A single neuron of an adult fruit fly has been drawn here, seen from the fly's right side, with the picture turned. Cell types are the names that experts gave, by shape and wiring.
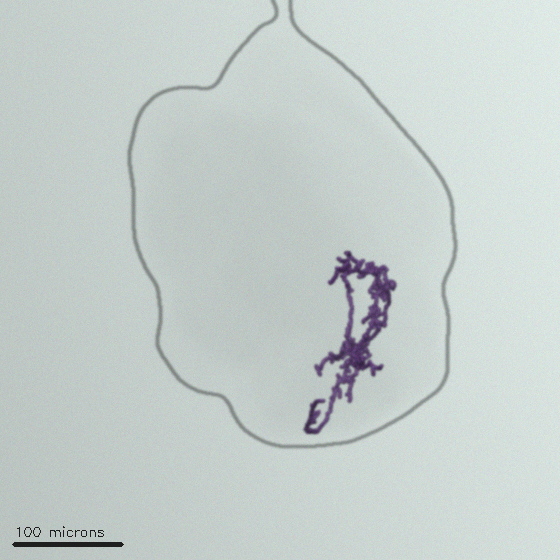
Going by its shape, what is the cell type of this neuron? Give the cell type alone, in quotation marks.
"SMP316_a"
